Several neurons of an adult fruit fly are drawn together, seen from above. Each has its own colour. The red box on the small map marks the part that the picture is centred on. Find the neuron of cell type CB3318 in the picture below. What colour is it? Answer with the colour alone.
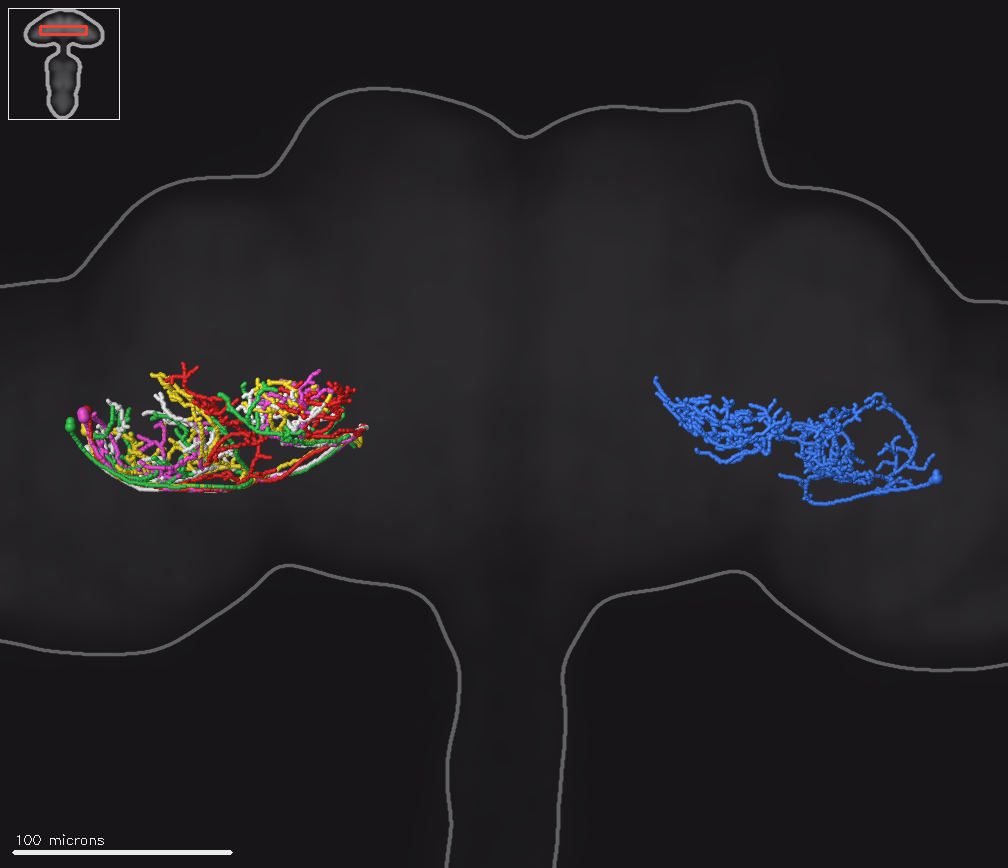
magenta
